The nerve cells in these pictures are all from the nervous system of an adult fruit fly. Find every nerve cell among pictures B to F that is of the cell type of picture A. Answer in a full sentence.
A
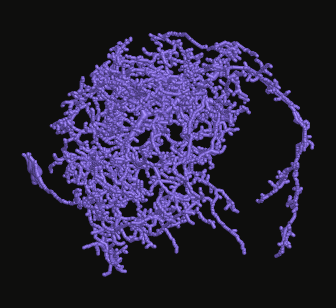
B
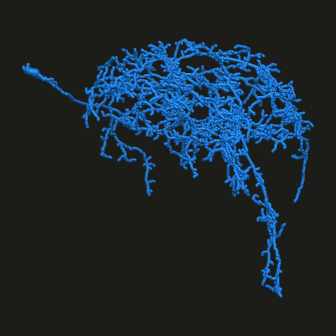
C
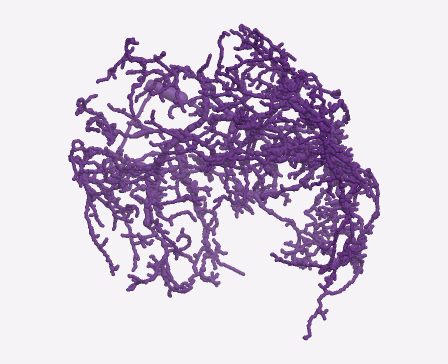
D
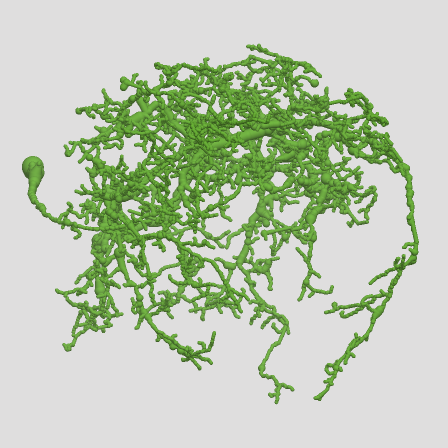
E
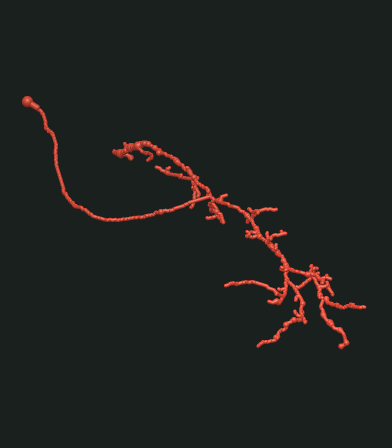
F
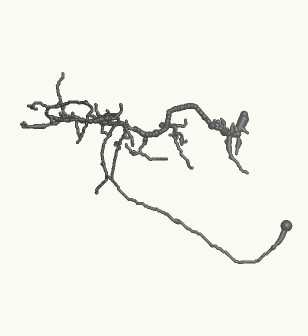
Picture B, picture C and picture D are of the same cell type.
